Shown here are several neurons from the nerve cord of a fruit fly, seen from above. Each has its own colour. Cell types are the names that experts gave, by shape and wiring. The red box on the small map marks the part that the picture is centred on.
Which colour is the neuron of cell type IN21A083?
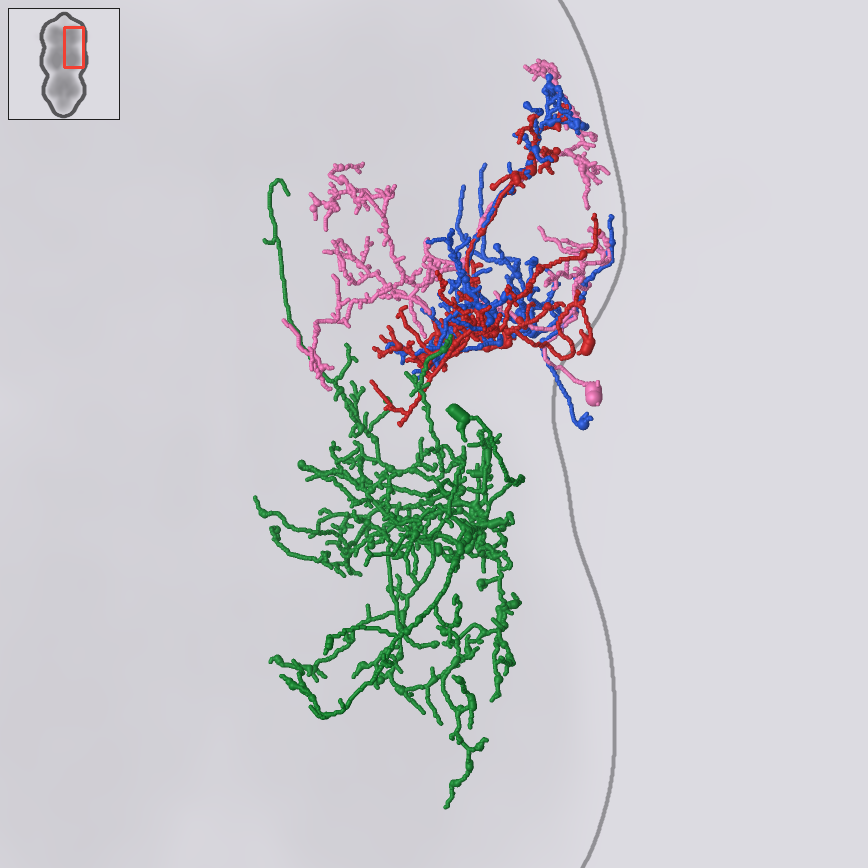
red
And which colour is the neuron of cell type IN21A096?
pink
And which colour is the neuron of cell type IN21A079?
blue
